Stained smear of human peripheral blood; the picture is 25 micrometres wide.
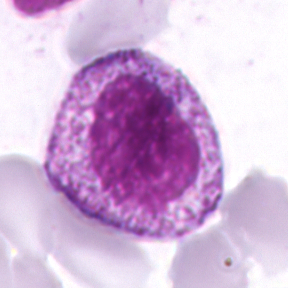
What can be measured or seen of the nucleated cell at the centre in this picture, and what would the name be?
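Notice the smooth, rounded outline with no surface projections, and a size of about 16 micrometres across. The cytoplasm forms a broad rim around the nucleus. It is pale pinkish-lilac overall and evenly speckled with many fine purple granules. This is a myelocyte.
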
